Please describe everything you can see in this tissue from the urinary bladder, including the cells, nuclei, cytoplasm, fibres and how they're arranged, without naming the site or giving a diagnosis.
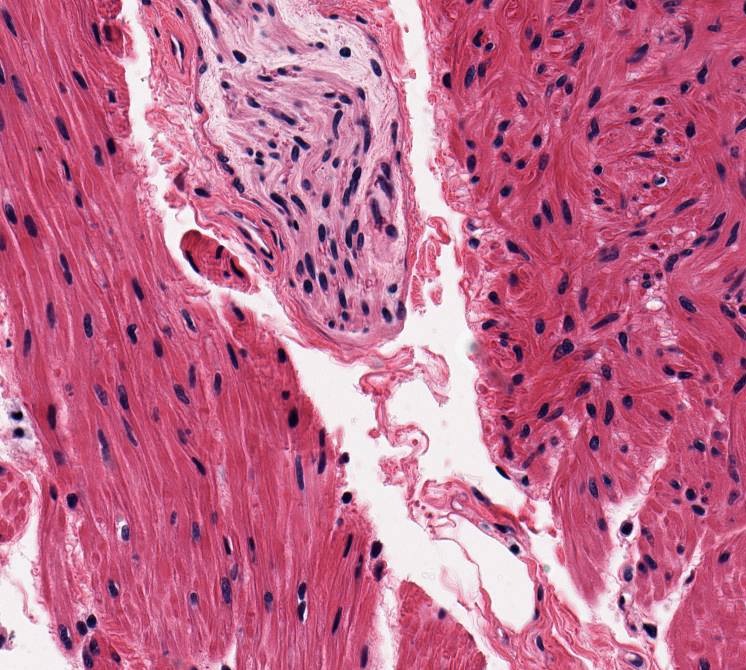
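Bundles of eosinophilic muscle fibres here, split by a branching white cleft running from top centre toward lower right. On the left, fibres run in long parallel lines sloping upper left to lower right; on the right they're cut at varied angles and swirl, interlacing. Nuclei: dark elongated ovals within the fibres, aligned lengthwise.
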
